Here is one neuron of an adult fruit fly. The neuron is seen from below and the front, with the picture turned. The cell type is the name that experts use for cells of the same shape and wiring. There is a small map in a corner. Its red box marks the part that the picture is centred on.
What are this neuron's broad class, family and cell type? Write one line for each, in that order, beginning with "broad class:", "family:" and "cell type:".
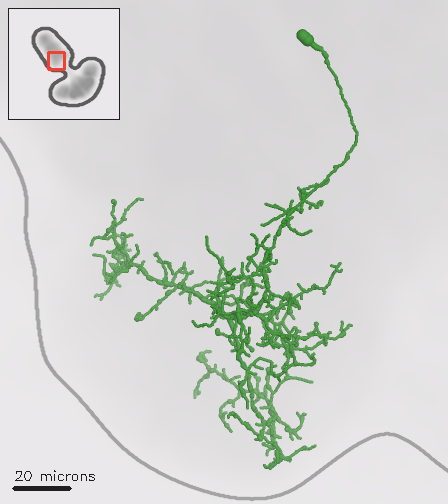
broad class: nerve-cord intrinsic neuron
family: hemilineage 13B
cell type: IN13B028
